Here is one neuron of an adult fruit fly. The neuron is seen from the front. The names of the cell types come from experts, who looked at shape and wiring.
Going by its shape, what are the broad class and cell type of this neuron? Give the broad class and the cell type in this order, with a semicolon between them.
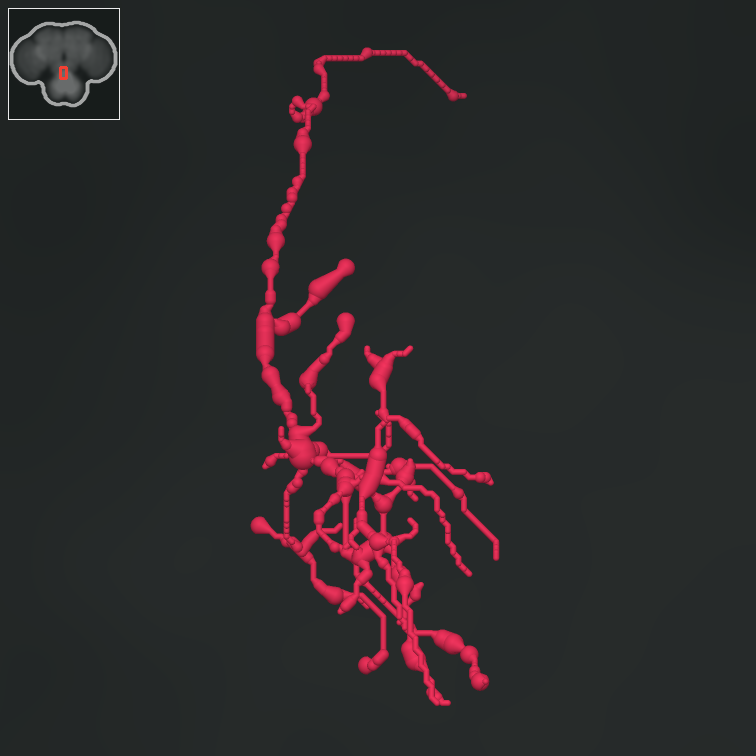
sensory neuron entering the nerve cord; SNxx19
